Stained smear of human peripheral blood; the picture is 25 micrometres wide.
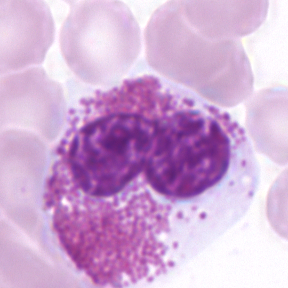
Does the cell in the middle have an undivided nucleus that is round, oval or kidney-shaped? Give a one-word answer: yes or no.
No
